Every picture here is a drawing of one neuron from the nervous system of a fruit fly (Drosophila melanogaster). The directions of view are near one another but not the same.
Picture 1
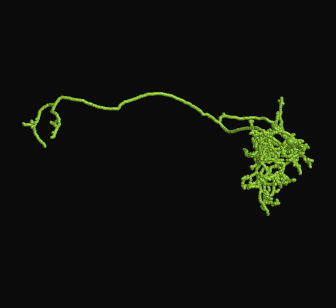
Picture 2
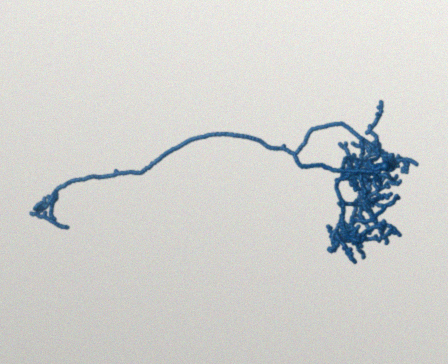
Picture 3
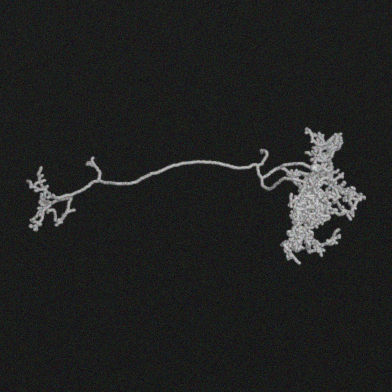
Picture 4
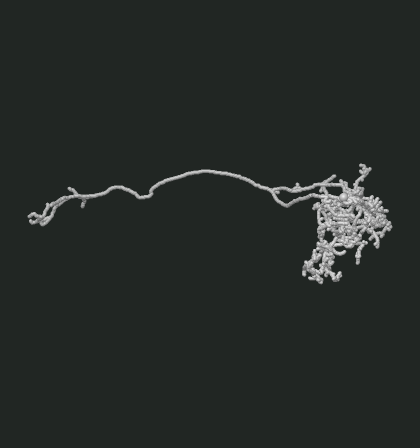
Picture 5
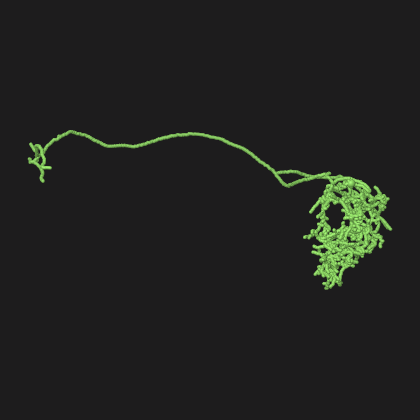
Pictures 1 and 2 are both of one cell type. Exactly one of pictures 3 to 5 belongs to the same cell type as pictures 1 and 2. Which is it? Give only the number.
4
